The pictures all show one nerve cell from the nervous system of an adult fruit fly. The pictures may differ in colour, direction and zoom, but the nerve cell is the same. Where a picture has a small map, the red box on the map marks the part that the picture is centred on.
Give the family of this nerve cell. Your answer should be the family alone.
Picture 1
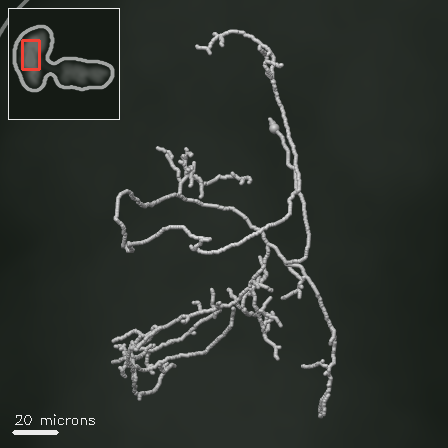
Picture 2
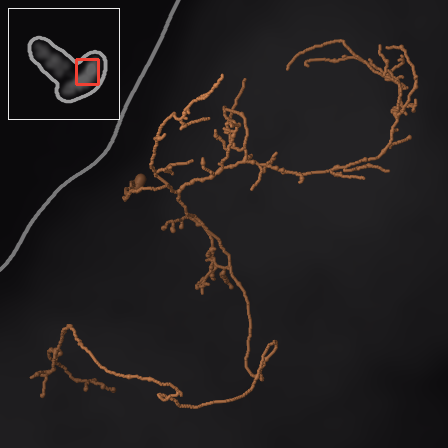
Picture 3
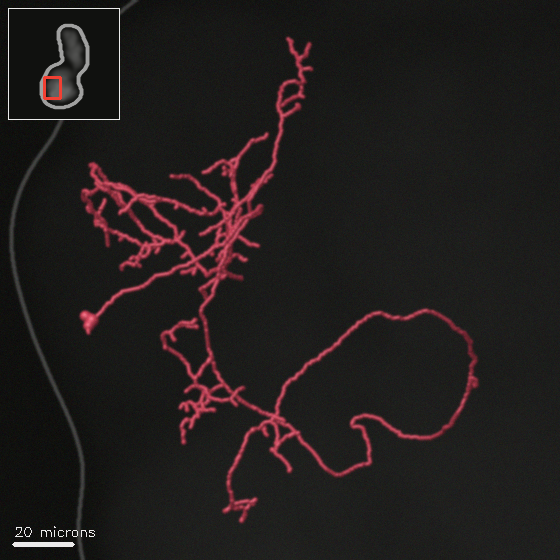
hemilineage DM6_dorso_lateral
